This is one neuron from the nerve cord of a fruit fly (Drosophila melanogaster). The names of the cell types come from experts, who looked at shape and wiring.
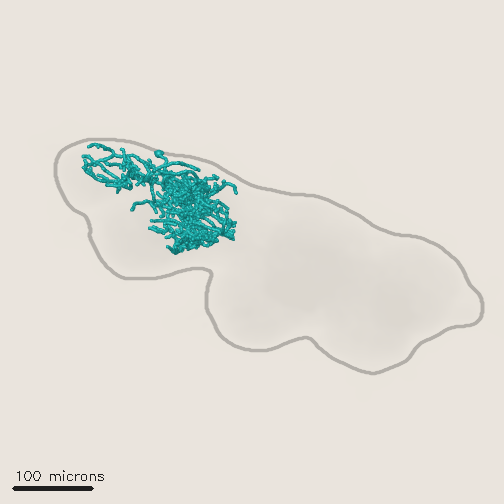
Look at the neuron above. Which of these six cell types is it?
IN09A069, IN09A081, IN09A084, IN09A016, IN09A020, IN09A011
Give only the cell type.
IN09A011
